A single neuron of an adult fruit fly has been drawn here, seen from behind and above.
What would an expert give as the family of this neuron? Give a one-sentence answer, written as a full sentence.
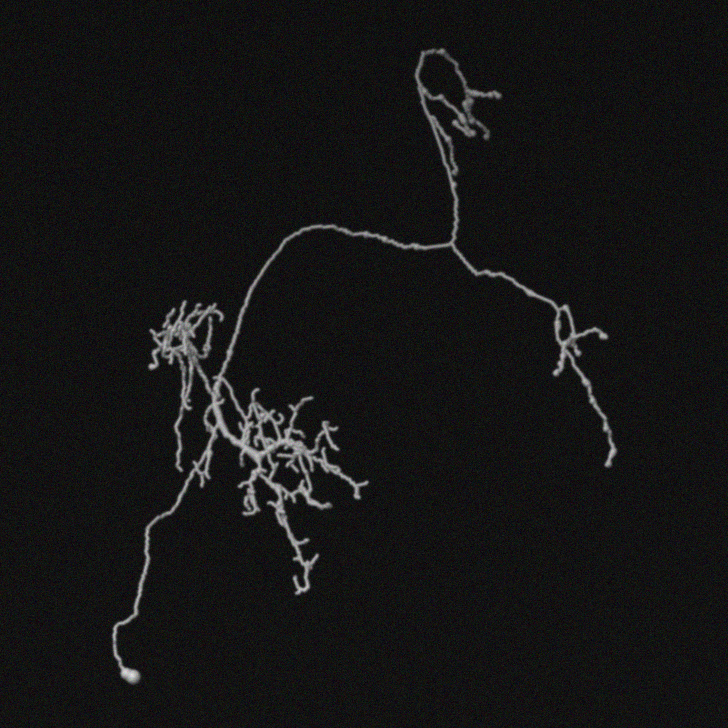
The neuron is counted in family hemilineage 08B.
